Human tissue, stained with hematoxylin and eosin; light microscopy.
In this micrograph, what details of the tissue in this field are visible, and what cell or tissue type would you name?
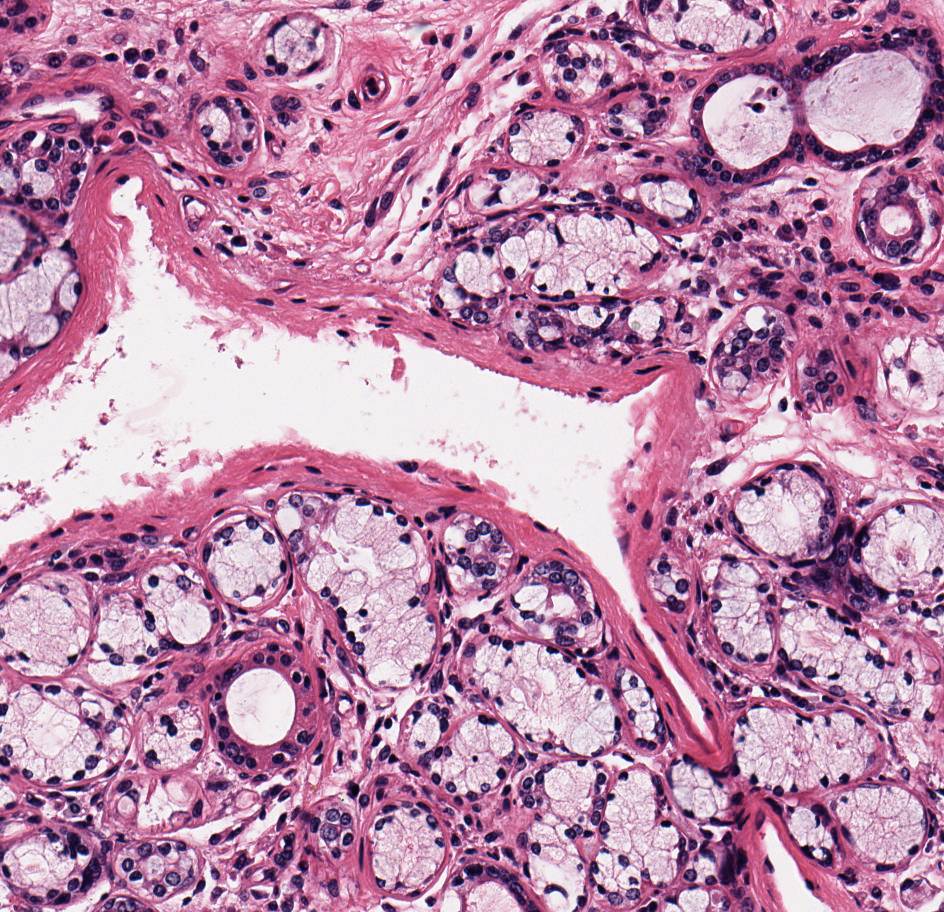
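Closely packed mucous acini fill the lower half and right side, with a large central space separating them. Their cytoplasm looks pale and foamy, dark flattened nuclei pressed against the cell bases. Across the middle, left to right, runs an irregular, branching empty space. At the top centre I see loose pale pink connective tissue with scattered spindle-shaped nuclei and a small vessel. This is minor salivary gland.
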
